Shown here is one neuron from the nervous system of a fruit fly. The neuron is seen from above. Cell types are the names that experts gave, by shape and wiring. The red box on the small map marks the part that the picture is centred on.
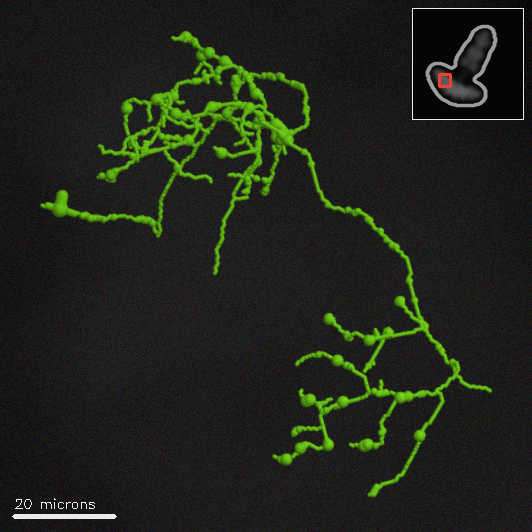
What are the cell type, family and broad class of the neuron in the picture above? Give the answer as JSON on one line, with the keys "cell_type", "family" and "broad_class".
{"cell_type": "CB2292", "family": "hemilineage SLPpl3", "broad_class": "central-brain intrinsic neuron"}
